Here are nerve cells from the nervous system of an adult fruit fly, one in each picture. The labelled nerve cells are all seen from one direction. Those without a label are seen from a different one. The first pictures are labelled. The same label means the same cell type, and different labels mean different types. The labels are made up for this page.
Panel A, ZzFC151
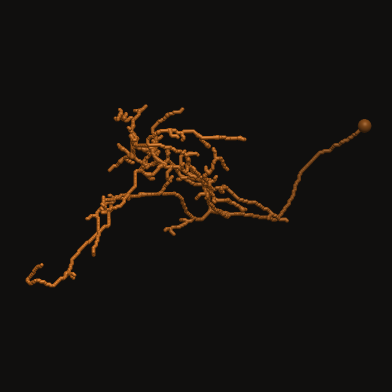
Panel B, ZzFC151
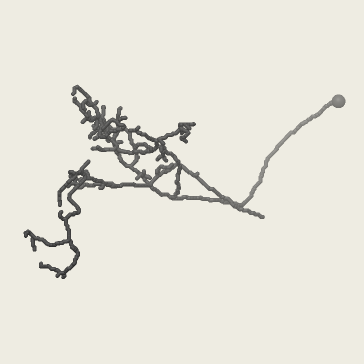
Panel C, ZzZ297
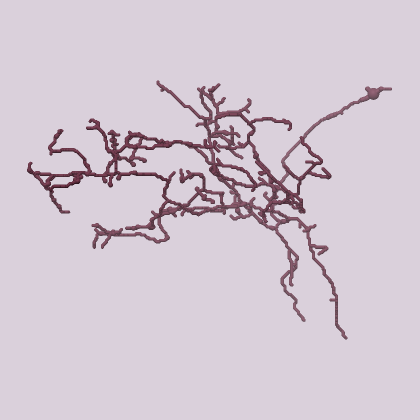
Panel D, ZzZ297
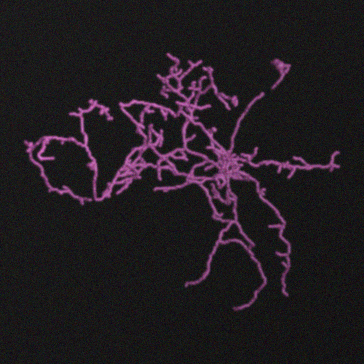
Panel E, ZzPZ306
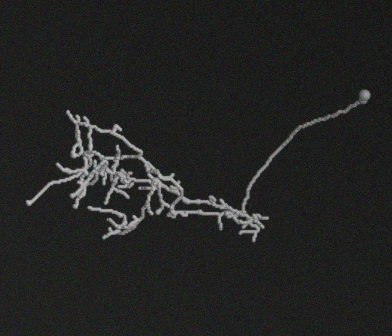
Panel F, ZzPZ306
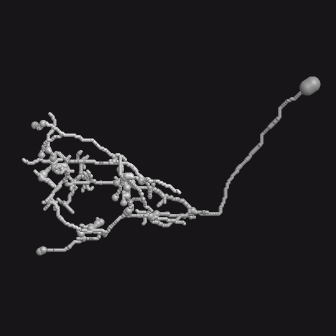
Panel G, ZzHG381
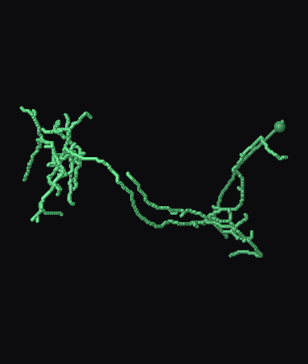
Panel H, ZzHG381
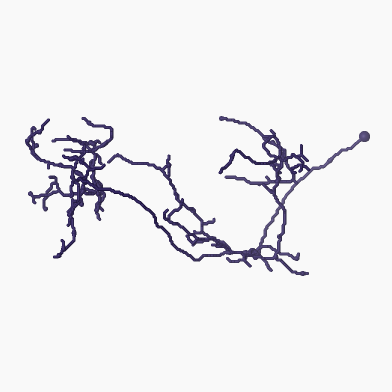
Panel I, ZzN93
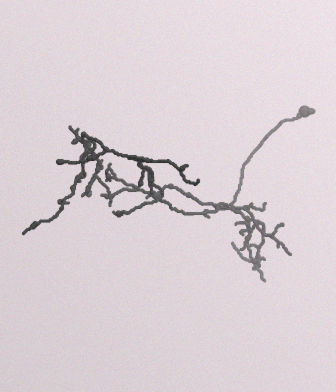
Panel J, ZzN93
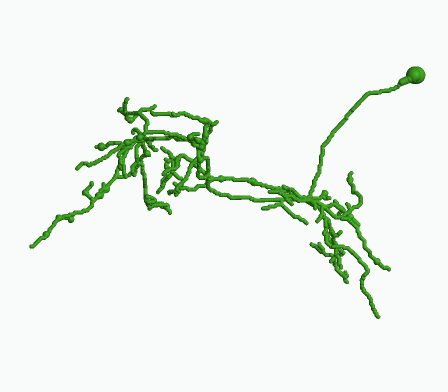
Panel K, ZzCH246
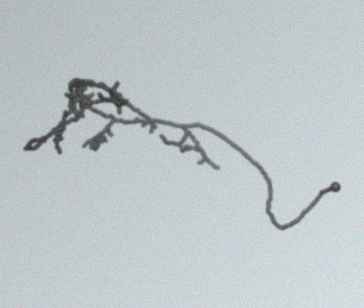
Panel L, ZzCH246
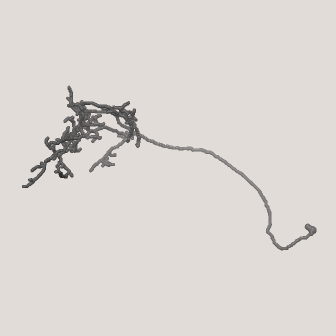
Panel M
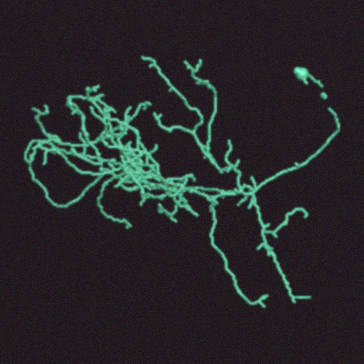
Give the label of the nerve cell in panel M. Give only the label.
ZzZ297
